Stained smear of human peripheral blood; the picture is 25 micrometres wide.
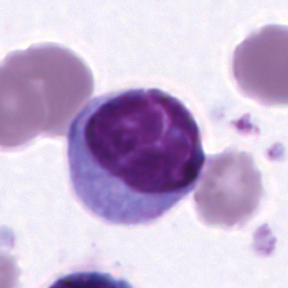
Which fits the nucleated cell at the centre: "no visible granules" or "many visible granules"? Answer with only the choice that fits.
No visible granules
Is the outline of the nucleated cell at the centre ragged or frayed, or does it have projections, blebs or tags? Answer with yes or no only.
No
